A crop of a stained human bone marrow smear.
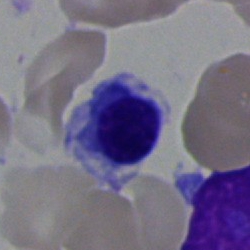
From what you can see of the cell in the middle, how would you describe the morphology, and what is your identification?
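Nucleus off-centre, toward the right side. No nucleoli seen. Cytoplasm without granules. Wispy, frayed cytoplasmic projections from the left and lower margins. Name: erythroblast.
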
